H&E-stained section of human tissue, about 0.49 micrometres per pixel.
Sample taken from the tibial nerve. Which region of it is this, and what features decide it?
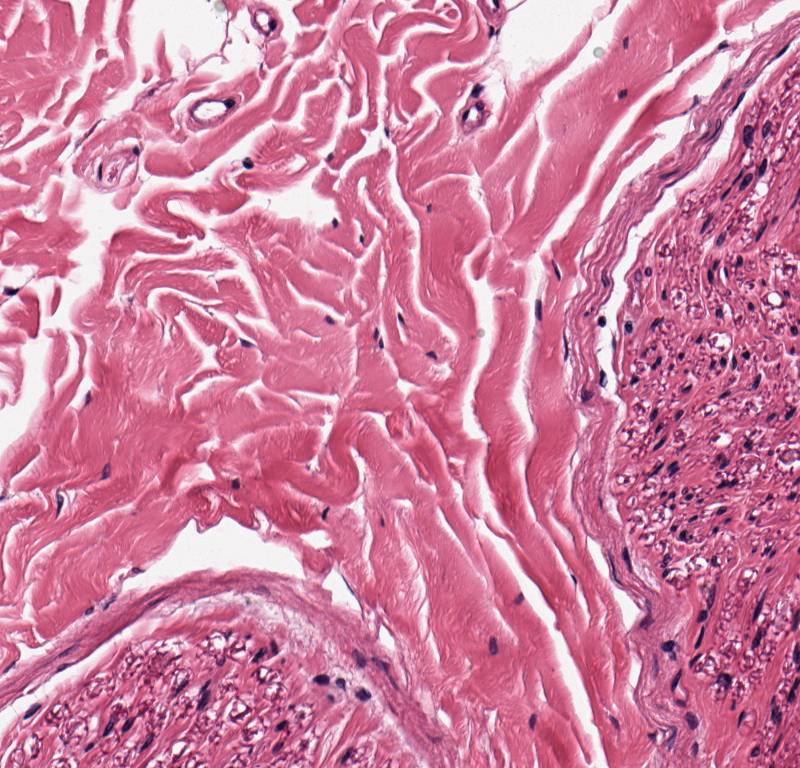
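This is epineurium. Dense pink collagen bundles fill the centre and upper left, holding only sparse small dark elongated fibroblast nuclei.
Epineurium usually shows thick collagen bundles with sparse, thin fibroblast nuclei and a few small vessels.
Near the top, a few small vessels with round open lumens lie among them. Nerve fascicles lie at the right edge and bottom left.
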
